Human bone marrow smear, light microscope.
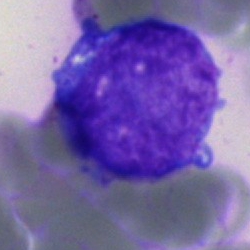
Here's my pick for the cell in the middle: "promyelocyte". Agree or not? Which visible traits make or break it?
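Take the cytoplasm first: only a thin rim can be seen, and it is deep blue.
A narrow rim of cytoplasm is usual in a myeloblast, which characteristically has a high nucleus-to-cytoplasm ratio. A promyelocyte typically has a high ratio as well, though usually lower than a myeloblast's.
The thin rim therefore goes with blast.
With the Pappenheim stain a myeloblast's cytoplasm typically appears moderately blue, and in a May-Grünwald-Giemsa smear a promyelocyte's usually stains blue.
Its blue colour fits both names. The chromatin is deep purple and finely stippled throughout the nucleus, with a few small pale whitish spots scattered over it. The outline is roughly round with a slightly knobbly, uneven border, and a small rounded bleb sticks out at the lower right. Weighed together, the name promyelocyte does not fit; the cell is a blast.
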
